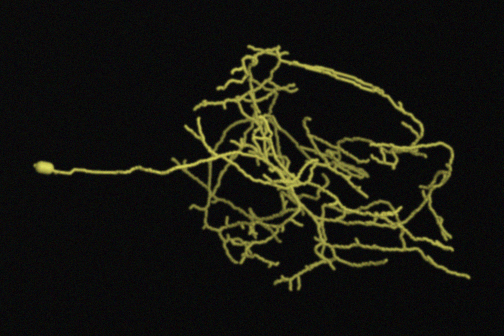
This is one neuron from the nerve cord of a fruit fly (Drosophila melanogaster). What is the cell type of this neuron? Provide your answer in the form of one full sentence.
The single neuron here is of type IN04B025.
